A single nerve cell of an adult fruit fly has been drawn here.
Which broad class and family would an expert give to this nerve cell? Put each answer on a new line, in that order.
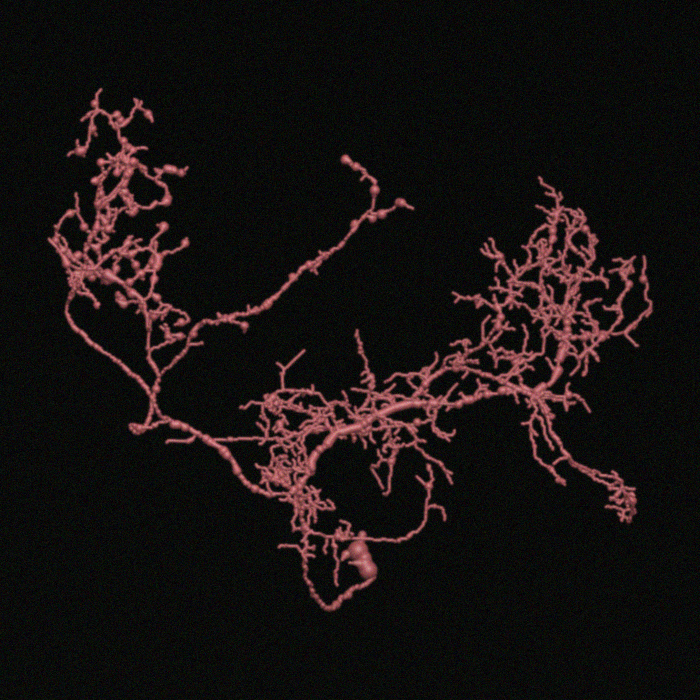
central-brain intrinsic neuron
hemilineage SLPpl2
